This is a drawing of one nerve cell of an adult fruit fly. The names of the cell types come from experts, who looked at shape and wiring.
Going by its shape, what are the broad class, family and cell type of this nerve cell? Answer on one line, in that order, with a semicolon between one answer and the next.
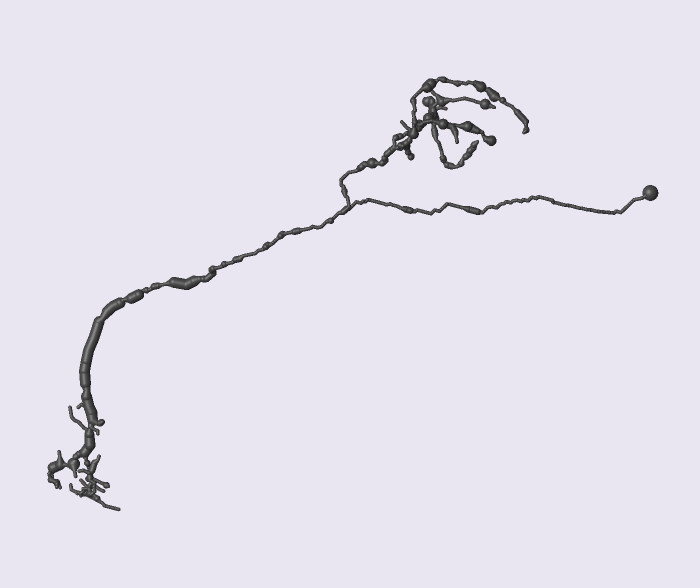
visual projection neuron; LC; LC12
